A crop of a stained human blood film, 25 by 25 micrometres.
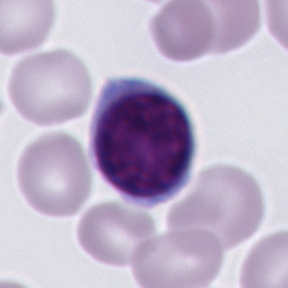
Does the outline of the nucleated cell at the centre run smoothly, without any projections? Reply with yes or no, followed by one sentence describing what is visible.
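Yes. The cell surface is smooth, without projections.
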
